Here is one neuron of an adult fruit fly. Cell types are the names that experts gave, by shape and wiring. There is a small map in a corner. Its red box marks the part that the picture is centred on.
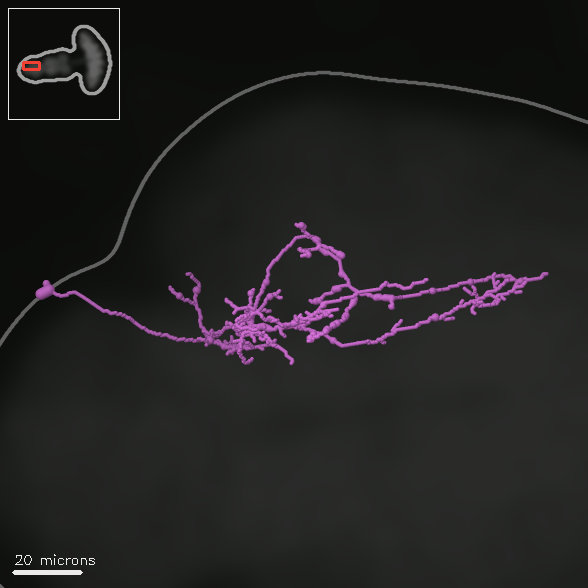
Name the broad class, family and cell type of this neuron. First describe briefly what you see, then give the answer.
It is in the nerve cord and does not reach the brain. By the scale bar it is about 150 microns wide in this view. The picture shows dozens of branch ends. It is a nerve-cord intrinsic neuron. The family is hemilineage 20A.22A. Its cell type is IN20A.22A079.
